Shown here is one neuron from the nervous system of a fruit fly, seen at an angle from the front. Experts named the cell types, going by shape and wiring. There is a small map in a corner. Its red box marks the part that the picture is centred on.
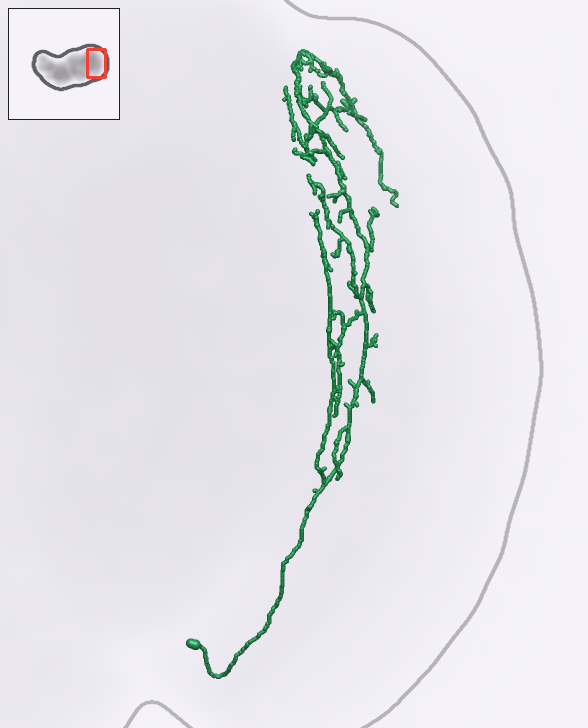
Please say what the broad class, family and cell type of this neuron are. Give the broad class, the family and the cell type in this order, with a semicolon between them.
optic-lobe intrinsic neuron; Cm; Cm-DRA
